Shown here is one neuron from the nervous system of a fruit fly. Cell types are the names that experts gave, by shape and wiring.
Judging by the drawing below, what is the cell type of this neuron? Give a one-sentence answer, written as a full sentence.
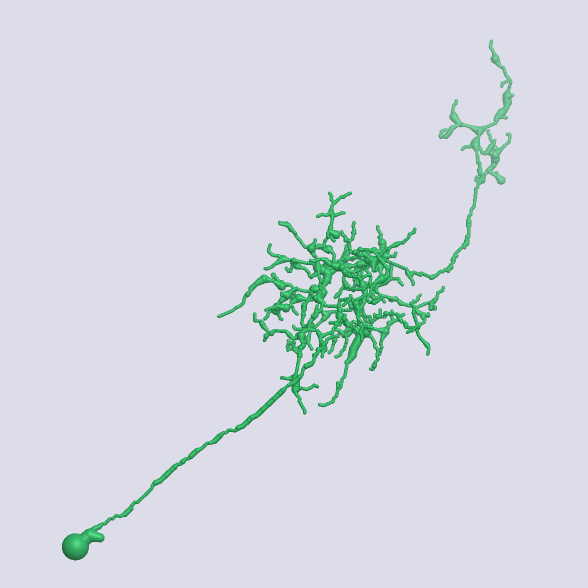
Classified by cell type, this neuron is Tlp12.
